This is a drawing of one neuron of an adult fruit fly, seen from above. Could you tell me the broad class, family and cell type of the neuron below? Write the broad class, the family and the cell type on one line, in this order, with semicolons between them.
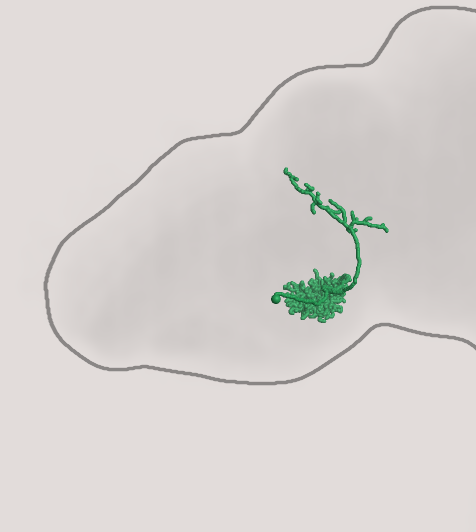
visual projection neuron; hemilineage VPNp3; LC11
